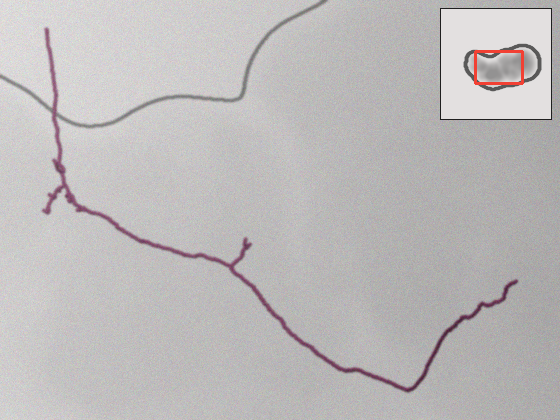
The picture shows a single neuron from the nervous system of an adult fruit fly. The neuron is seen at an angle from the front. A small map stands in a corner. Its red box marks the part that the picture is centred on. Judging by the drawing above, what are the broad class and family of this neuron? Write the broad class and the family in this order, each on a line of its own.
sensory neuron ascending to the brain
class mechanosensory proprioceptive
